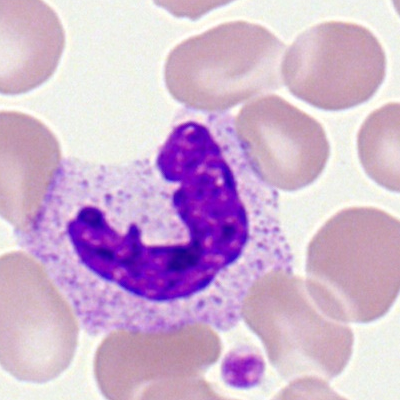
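Band neutrophil in a stained human blood smear, central cell. The nucleus is a single curved band bent into a horseshoe shape. Its chromatin is dark purple and coarsely clumped, with paler patches between the clumps. The abundant cytoplasm is pale pinkish-lilac, with fine pink-purple granules scattered throughout.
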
